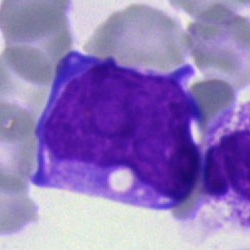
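Blast in a stained bone marrow smear. The central cell has an irregular, angular outline rather than a smoothly round one. Its large nucleus fills most of the cell, with finely dispersed chromatin free of coarse clumps. A distinct round, clear vacuole sits in the cytoplasm below the nucleus.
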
